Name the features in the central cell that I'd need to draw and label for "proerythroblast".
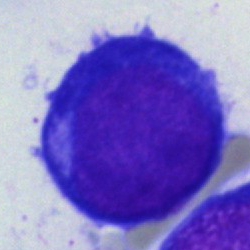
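The cell shown is a proerythroblast. Its chromatin is fine and evenly spread, with no coarse clumps. A thin, deep blue rim of cytoplasm encircles the nucleus, with a small pale area on the left side. Small bleb-like projections protrude along the upper edge.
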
